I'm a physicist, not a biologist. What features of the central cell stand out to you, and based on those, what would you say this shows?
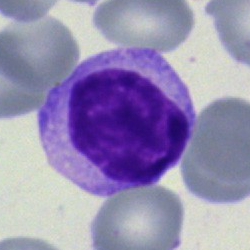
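The outline is roughly round, with a few gently flattened edges. Its nucleus lies off-centre, displaced toward the right. Chromatin is deep purple and fairly dense, interrupted by small scattered paler patches. Cytoplasm forms a moderate rim, widest on the left. This is a monocyte.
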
